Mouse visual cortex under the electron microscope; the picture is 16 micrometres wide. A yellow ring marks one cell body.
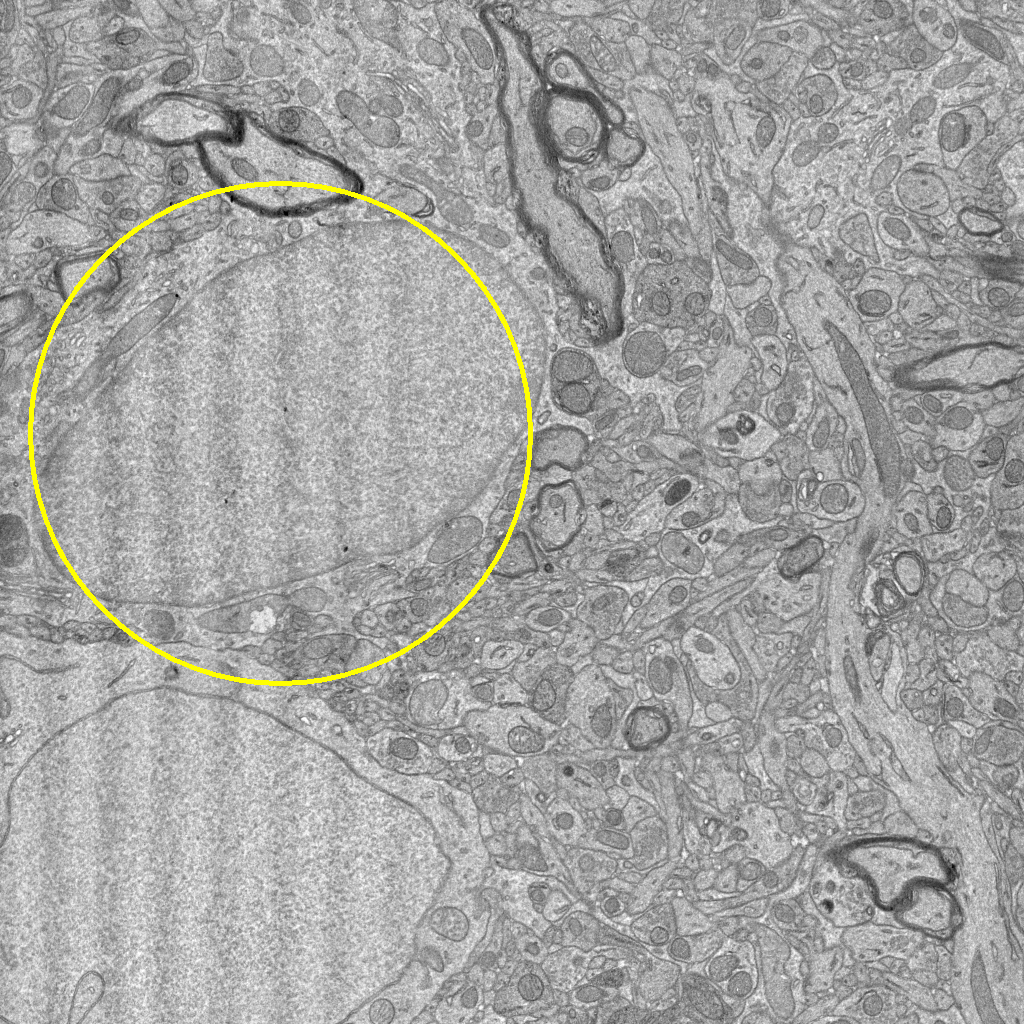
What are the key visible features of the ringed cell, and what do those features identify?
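Nucleus: a large oval, wider than it is tall. The nuclear envelope follows a smooth course without deep folds. Chromatin is pale and finely dispersed, lacking any thick dark band along the envelope. An oval mitochondrion lies in the cytoplasm to the lower right of the nucleus. This is an astrocyte.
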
